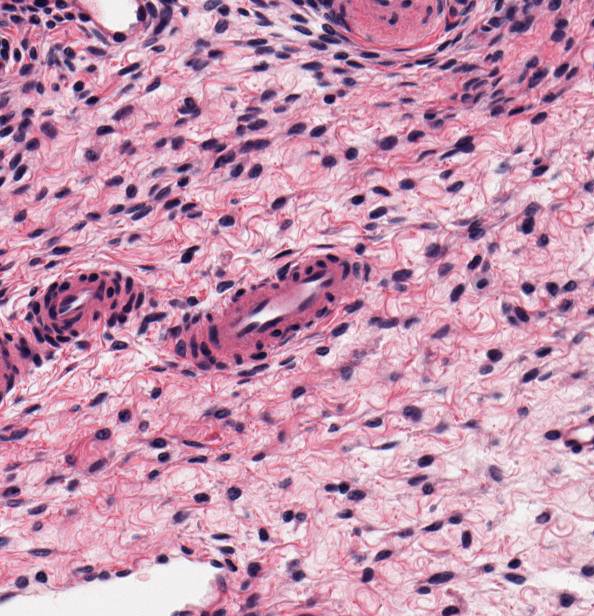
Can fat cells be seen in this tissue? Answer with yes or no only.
No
